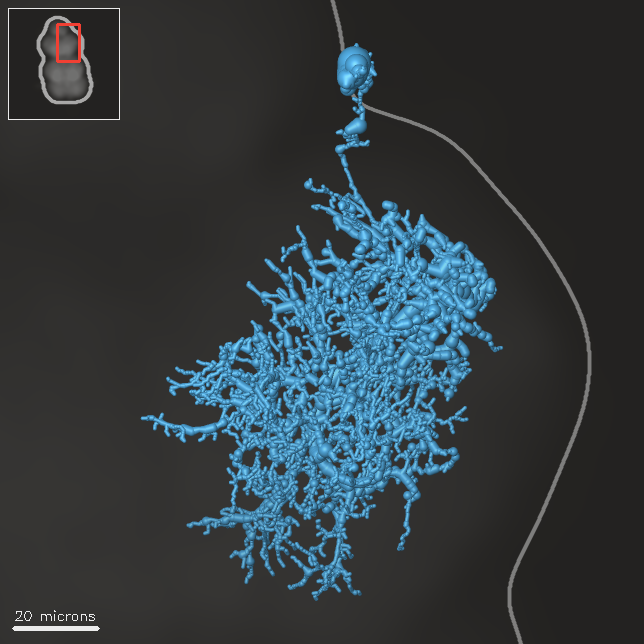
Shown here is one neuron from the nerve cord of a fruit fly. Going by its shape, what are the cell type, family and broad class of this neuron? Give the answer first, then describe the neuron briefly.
Its cell type is IN19A004. Its family is hemilineage 19A. It is a nerve-cord intrinsic neuron. From top to bottom in the picture it spans about 130 microns. More than a hundred branch ends can be seen.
